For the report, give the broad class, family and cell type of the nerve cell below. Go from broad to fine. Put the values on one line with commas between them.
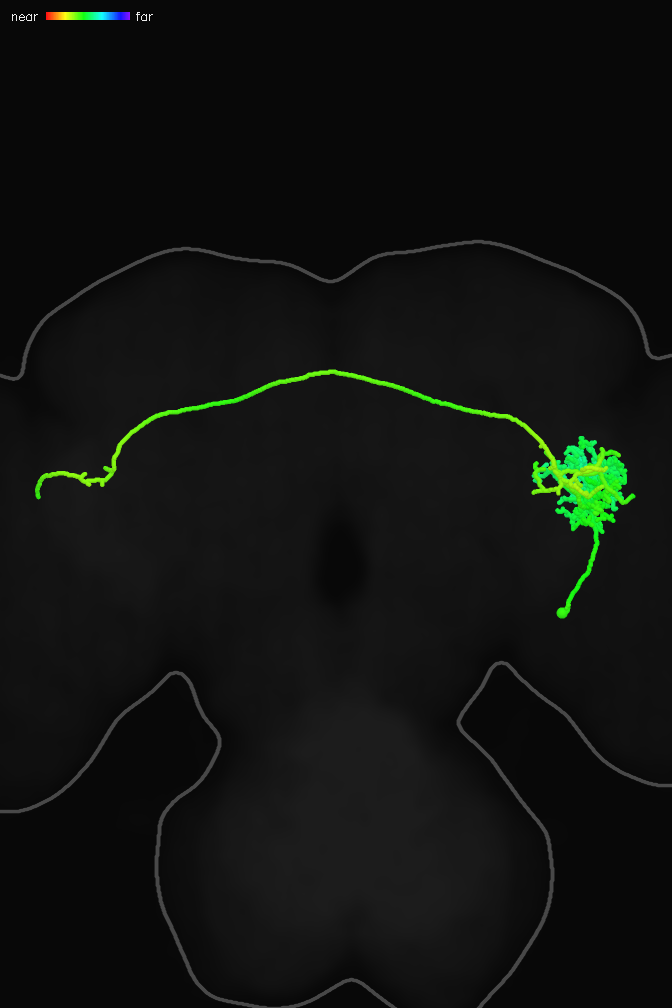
central-brain intrinsic neuron, hemilineage VLPl&p1_lateral, AVLP117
